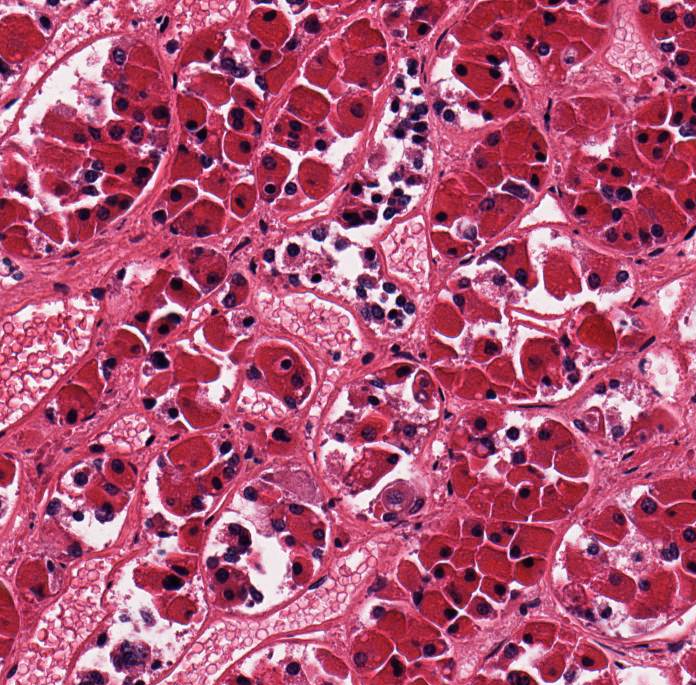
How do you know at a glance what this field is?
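Here we have mainly the pars distalis of the pituitary. See how, across the whole field, the cells sit in rounded nests separated by thin septa. Between the nests, especially at the left edge and lower left, run thin-walled channels packed with red blood cells.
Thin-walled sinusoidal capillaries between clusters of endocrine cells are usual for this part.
The nests form no glandular lumens or ducts.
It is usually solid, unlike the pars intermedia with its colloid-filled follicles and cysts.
The cells themselves are large and polygonal, with abundant deep red cytoplasm.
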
